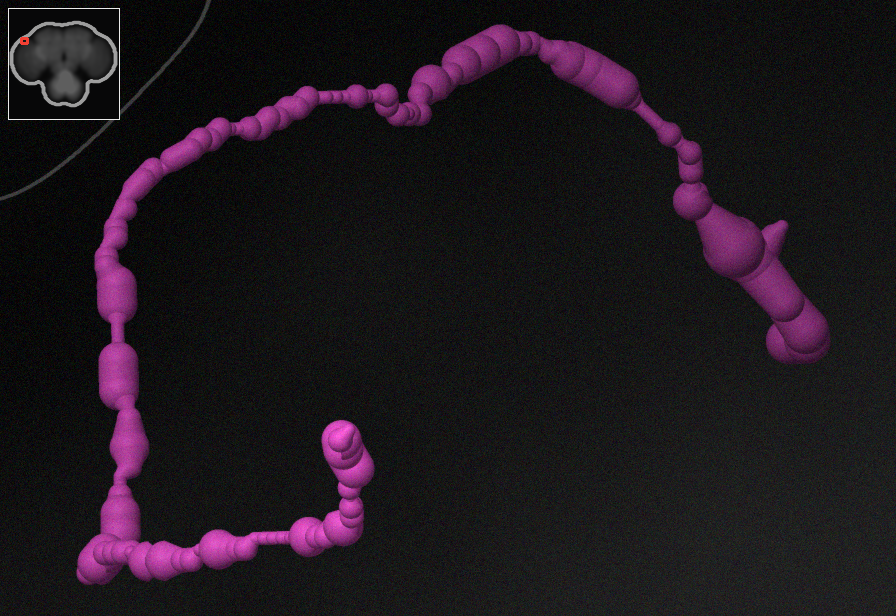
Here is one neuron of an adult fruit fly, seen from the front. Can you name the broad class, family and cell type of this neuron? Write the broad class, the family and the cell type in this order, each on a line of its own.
photoreceptor or other optic-lobe sensory neuron
class visual
R8d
